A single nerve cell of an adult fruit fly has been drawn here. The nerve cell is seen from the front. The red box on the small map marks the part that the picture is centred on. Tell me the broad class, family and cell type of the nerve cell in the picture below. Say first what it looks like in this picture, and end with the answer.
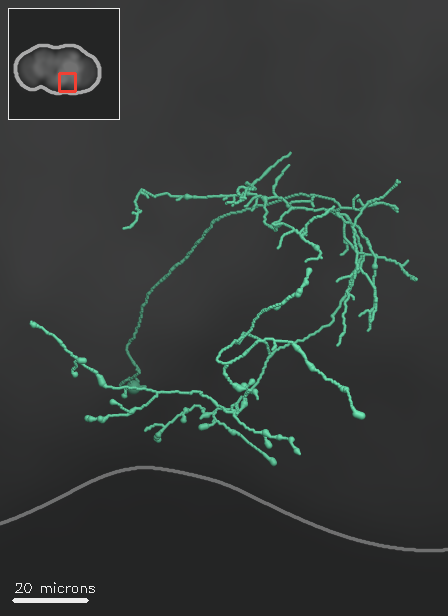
From left to right in the picture it spans about 110 microns. Dozens of branch ends can be seen. It is a nerve-cord intrinsic neuron. Its family is hemilineage 12B. It is of cell type IN12B060.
